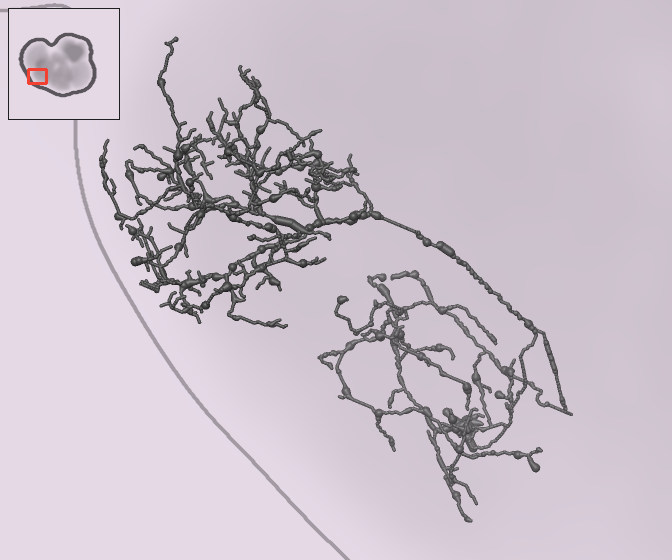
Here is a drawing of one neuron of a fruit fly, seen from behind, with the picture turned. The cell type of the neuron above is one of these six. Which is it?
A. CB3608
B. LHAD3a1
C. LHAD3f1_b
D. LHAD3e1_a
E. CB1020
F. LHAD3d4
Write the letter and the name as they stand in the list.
F. LHAD3d4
